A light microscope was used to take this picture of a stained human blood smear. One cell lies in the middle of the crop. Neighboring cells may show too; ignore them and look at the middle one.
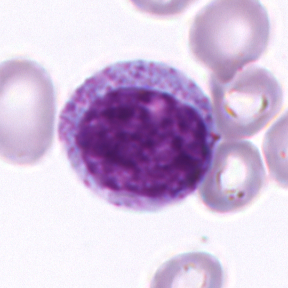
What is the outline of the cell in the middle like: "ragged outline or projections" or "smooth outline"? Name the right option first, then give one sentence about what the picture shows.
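Smooth outline. The cell outline is round and smooth.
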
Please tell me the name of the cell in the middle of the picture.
myelocyte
